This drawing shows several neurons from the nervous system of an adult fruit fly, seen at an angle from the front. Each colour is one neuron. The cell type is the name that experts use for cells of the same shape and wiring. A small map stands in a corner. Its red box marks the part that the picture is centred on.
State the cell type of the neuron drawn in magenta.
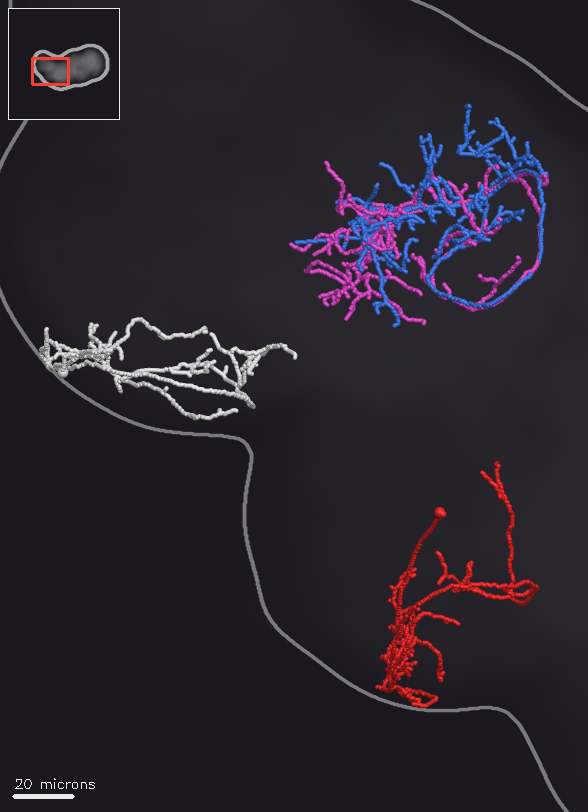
IN09A088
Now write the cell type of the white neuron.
IN09A090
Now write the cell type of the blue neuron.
IN09A084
